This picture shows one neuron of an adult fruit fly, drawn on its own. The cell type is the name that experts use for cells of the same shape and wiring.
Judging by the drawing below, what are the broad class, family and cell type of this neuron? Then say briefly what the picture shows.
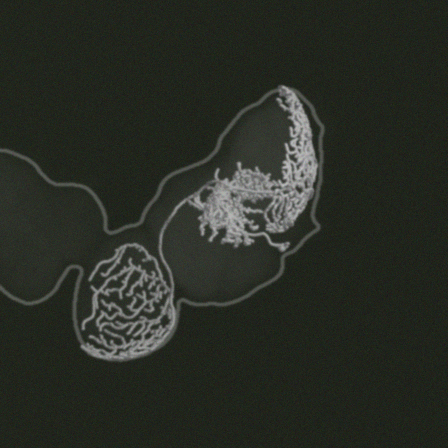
It is a visual centrifugal neuron. Its family is MeVCMe. The cell type is MeVCMe1. As drawn here it is about as wide as it is tall.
